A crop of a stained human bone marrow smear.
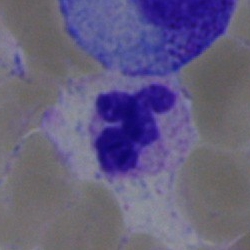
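Segmented neutrophil in a stained bone marrow smear. Chromatin is dense and dark purple throughout the lobes. The plentiful cytoplasm is very pale, almost colourless, with fine pinkish-violet granules scattered through it. The cell outline is irregular, the cytoplasm drawn out downward.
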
